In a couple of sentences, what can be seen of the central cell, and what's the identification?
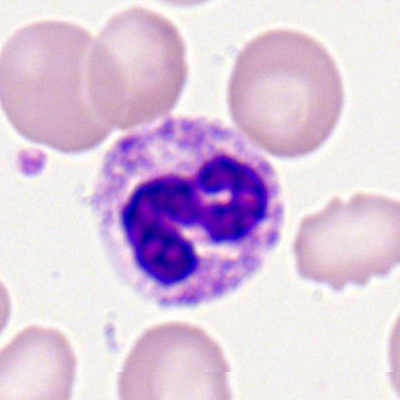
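Take the outline first: it is roughly round. Now move to the nucleus, and notice that no nucleoli can be made out in it. The cytoplasm is a pale pinkish-lilac, and it is filled with fine, small purplish granules. This cell is a segmented neutrophil.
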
